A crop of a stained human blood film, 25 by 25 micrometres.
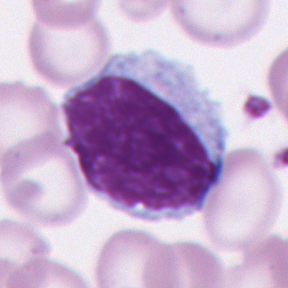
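Typical lymphocyte at the centre of a stained peripheral blood smear under the light microscope. The cell border is irregular and slightly ruffled, most clearly along the upper right edge. The nucleus is oval, its long axis running from upper left to lower right. Its chromatin is dense and dark purple, with faint paler streaks. No coarse granules are present in the cytoplasm.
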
